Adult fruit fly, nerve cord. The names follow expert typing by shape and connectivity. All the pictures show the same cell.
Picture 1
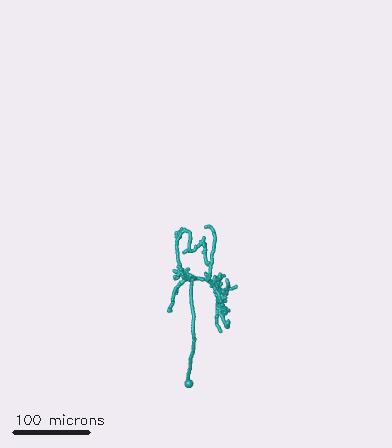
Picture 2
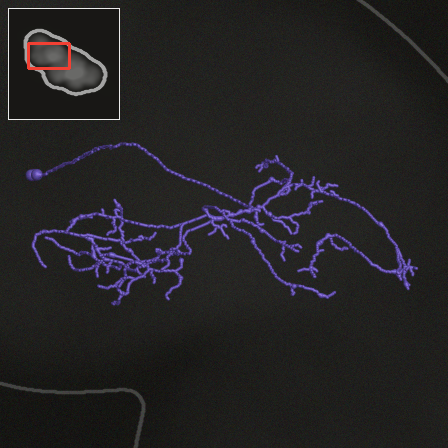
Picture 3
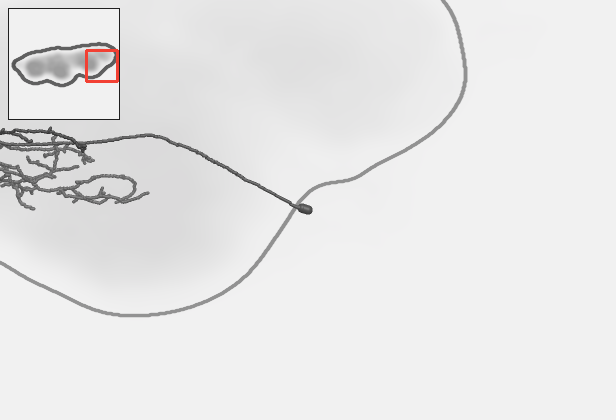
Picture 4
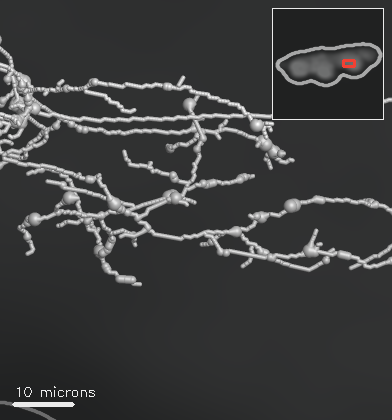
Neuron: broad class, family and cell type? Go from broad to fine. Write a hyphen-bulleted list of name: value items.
- broad class: nerve-cord intrinsic neuron
- family: hemilineage 12B
- cell type: IN12B087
